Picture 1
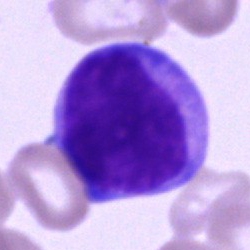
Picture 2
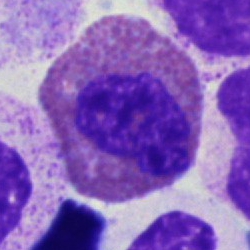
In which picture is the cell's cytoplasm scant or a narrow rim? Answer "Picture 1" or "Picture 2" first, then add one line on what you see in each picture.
Picture 1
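Picture 1: The cytoplasm forms only a narrow rim, widest on the right side.
Picture 2: The cytoplasm is abundant and pinkish-lilac.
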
